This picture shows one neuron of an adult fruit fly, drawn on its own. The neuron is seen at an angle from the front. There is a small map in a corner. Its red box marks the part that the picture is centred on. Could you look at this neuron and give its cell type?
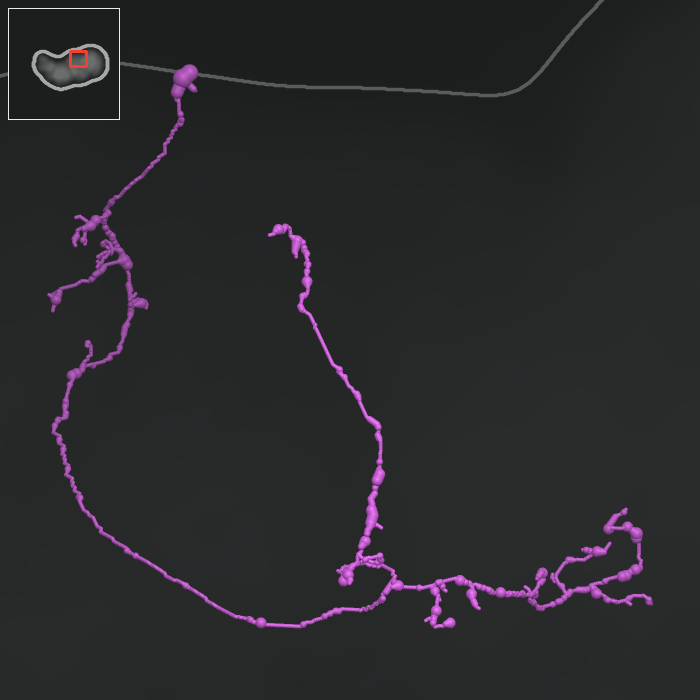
KCa'b'-m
